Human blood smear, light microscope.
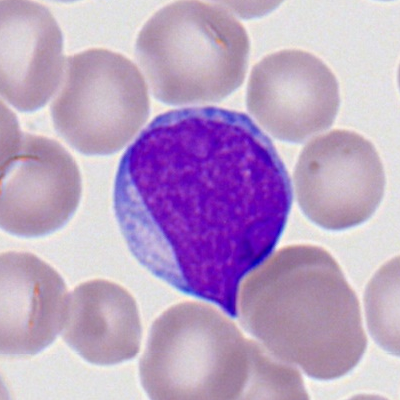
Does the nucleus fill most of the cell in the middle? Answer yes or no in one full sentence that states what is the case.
Yes, its cytoplasm amounts to no more than a narrow rim.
